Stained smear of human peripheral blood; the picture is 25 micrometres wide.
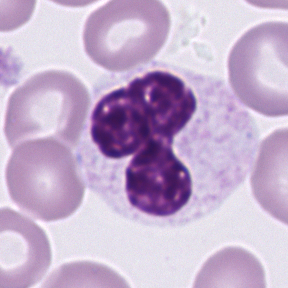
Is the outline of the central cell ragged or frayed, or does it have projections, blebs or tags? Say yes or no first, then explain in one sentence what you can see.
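No. The cell outline is round and smooth.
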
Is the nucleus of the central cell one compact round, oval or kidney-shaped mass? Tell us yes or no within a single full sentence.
No, instead of one mass, the nucleus consists of separate lobes.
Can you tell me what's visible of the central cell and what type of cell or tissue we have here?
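First thing: the nucleus lies toward the left, so more cytoplasm shows on the right. Its chromatin looks dark purple and coarsely clumped. The cytoplasm is pale lilac-pink and holds fine, small lilac granules. I'd call it a segmented neutrophil.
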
